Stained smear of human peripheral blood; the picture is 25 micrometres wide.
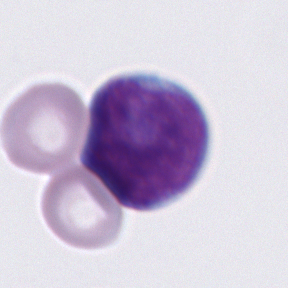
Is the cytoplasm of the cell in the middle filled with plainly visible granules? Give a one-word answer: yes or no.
No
